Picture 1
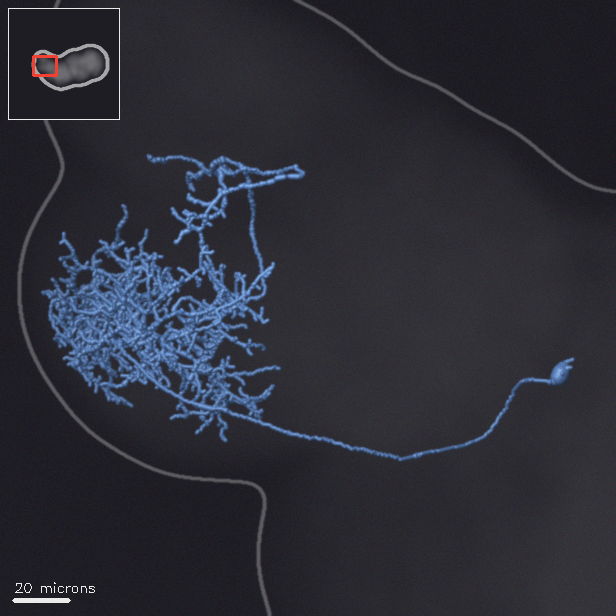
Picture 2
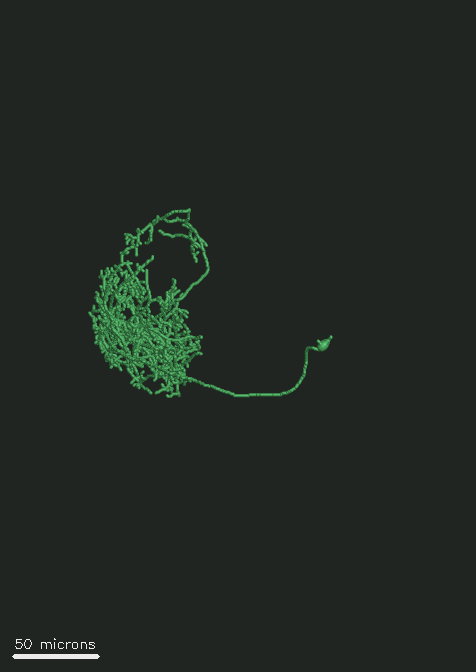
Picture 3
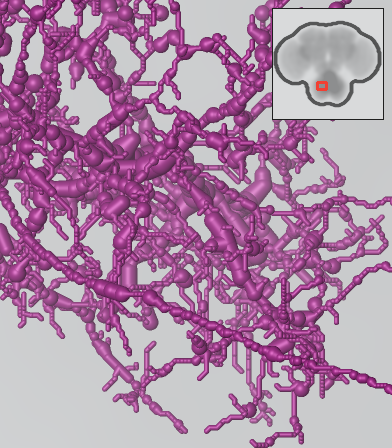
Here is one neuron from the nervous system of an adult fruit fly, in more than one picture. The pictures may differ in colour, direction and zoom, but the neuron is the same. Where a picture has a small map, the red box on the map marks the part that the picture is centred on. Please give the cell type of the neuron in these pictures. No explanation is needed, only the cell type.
IN01A016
